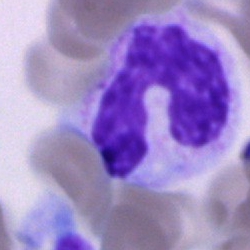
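band neutrophil in the middle of a stained bone marrow smear. Its nucleus is one continuous curved band, bent into a horseshoe opening toward the bottom. See how no thin strands divide it into separate lobes. The chromatin is dark purple and coarsely clumped; fine pinkish-lilac granules are sparsely scattered in the cytoplasm.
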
